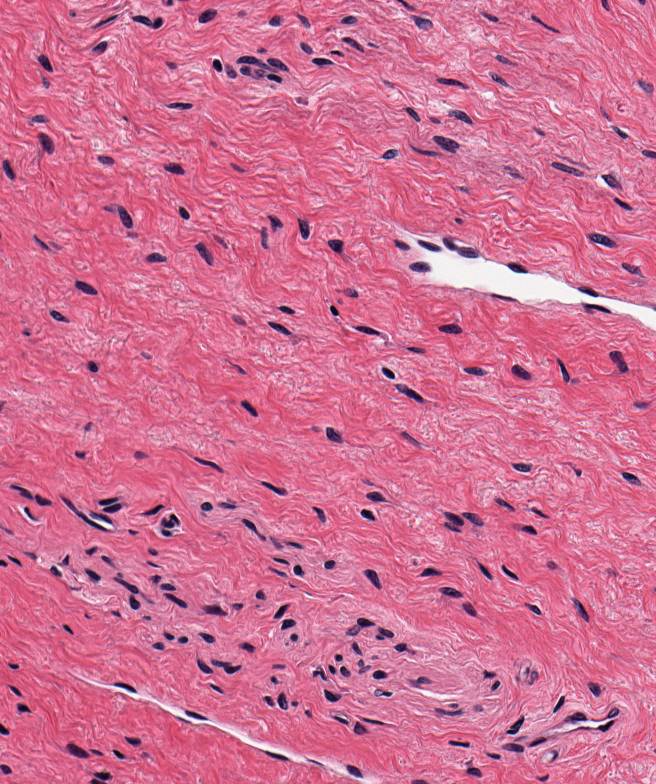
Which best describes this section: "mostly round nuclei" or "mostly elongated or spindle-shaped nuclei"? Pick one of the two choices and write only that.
Mostly elongated or spindle-shaped nuclei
